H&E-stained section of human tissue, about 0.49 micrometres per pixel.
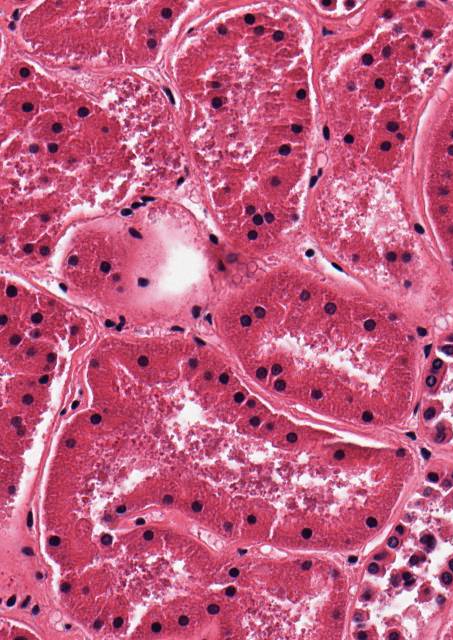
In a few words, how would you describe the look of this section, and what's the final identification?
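The field is entirely filled by large epithelial tubules, closely packed and cut in various planes. A single layer of cells with abundant granular pink cytoplasm lines each tubule. Epithelial nuclei are round, dark and evenly spaced, about one per cell. Lumens are narrow and irregular and contain loose pink granular debris. The tissue is renal cortex.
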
